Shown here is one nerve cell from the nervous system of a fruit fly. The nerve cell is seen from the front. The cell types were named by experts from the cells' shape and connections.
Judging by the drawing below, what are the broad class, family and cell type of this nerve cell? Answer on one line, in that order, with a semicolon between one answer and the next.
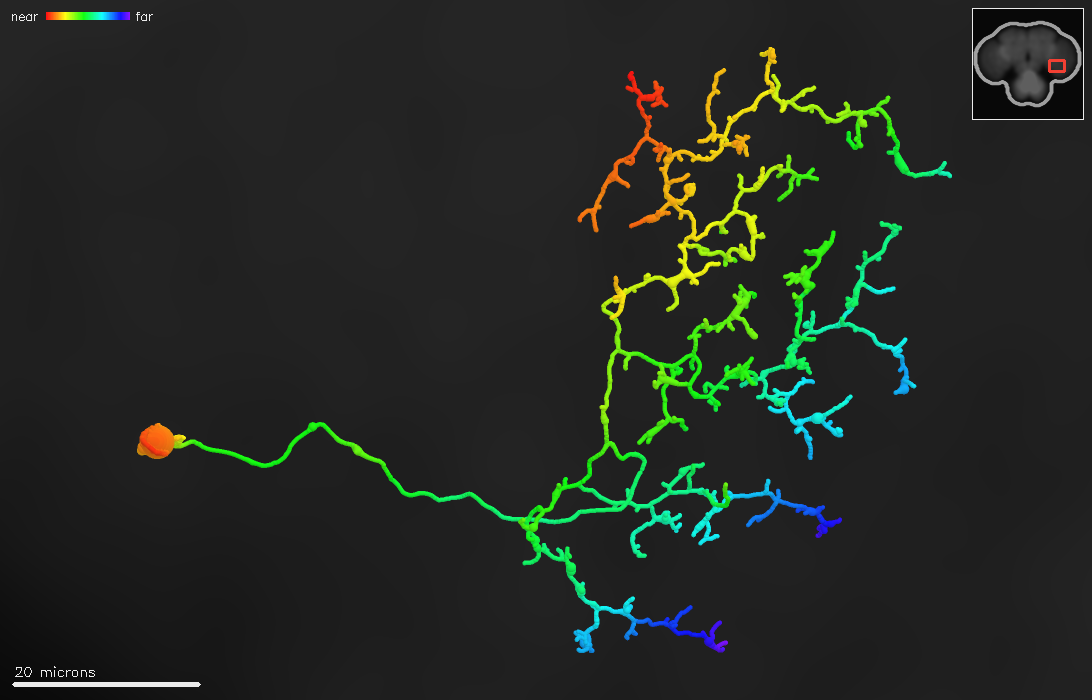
optic-lobe intrinsic neuron; Cm; Cm11a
